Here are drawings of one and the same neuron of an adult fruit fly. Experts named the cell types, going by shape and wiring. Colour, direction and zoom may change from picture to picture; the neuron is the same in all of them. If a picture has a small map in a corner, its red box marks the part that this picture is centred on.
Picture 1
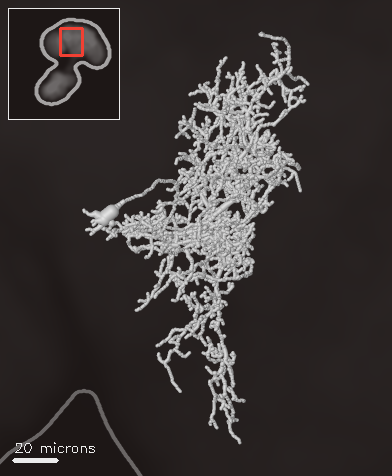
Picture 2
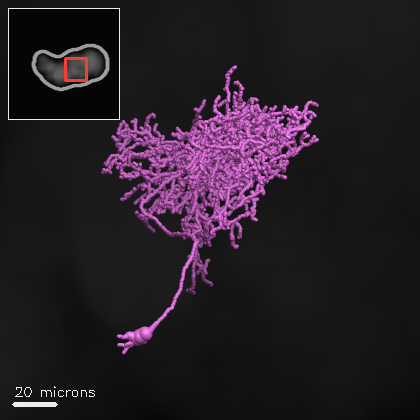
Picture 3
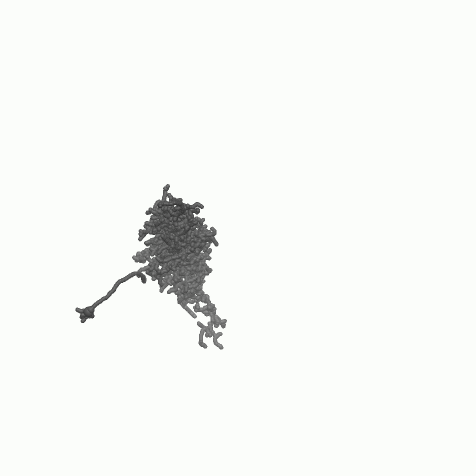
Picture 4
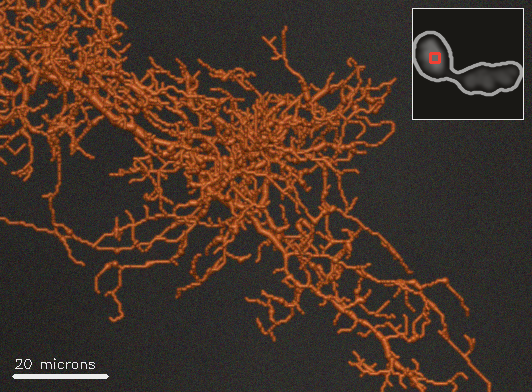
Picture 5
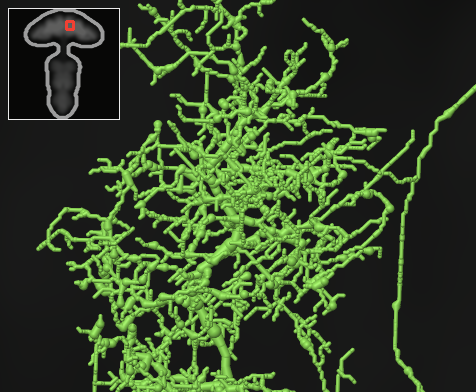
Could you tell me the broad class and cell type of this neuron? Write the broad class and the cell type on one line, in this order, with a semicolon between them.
central-brain intrinsic neuron; PS049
